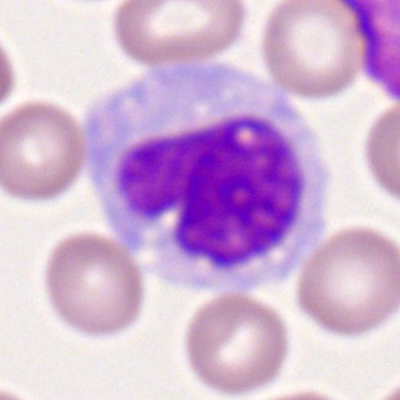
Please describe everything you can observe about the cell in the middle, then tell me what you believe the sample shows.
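Let's start with the outline, which is roughly round with slightly irregular edges. Now see the deep notch on the nucleus's lower side; it gives a folded, kidney-like shape. The cytoplasm has no coarse coloured granules, but small clear vacuoles lie in it, most noticeably along the nucleus's lower edge. This is a monocyte.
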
